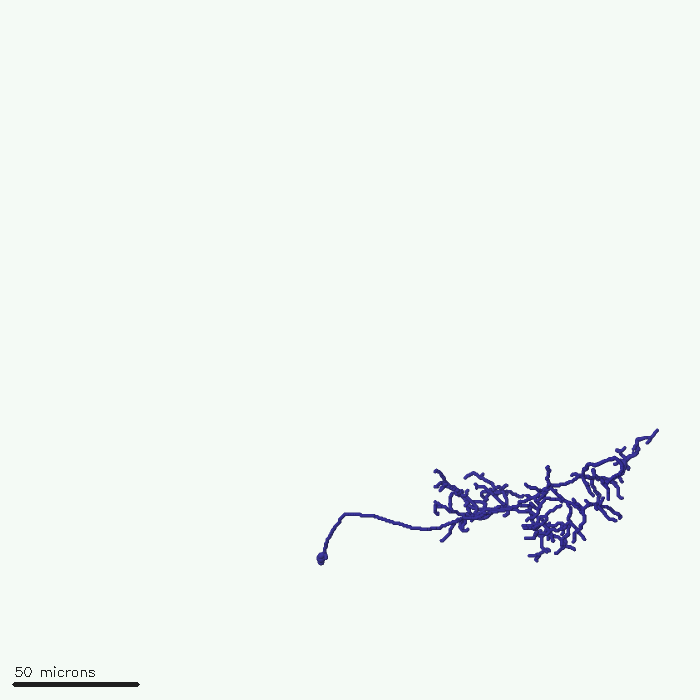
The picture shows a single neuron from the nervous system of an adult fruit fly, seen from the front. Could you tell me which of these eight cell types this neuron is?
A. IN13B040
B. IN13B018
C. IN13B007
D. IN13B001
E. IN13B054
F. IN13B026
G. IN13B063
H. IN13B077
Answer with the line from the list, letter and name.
E. IN13B054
